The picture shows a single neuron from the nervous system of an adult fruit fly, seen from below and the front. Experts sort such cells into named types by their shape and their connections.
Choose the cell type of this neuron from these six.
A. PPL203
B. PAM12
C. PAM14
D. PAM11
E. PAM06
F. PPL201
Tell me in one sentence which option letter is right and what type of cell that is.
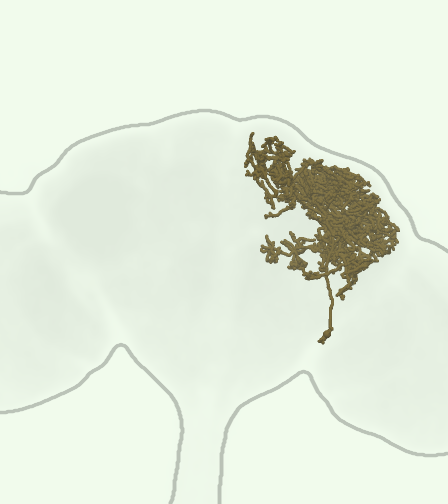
The cell type PPL201, option F, is that of the neuron.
